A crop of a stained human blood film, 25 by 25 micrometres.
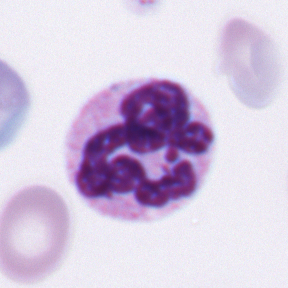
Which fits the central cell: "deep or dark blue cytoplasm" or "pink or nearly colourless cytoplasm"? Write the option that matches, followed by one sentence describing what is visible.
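Pink or nearly colourless cytoplasm. The cytoplasm is pale pink.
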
